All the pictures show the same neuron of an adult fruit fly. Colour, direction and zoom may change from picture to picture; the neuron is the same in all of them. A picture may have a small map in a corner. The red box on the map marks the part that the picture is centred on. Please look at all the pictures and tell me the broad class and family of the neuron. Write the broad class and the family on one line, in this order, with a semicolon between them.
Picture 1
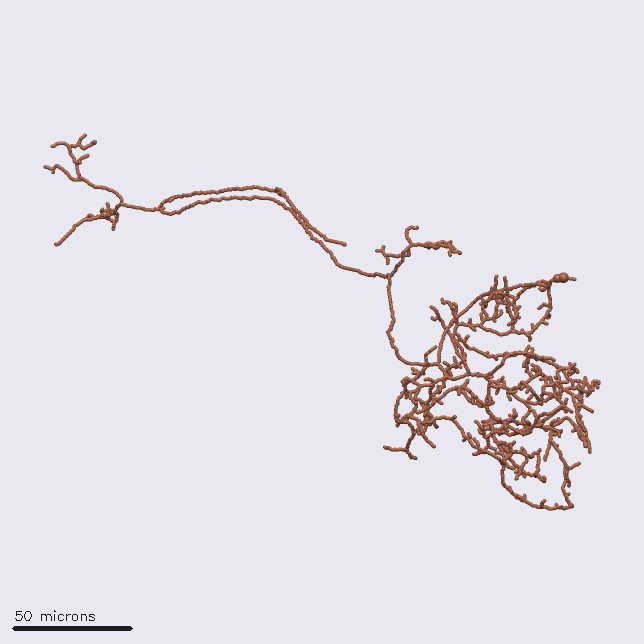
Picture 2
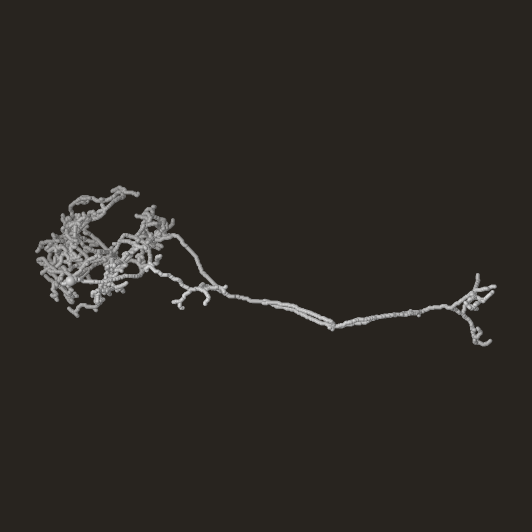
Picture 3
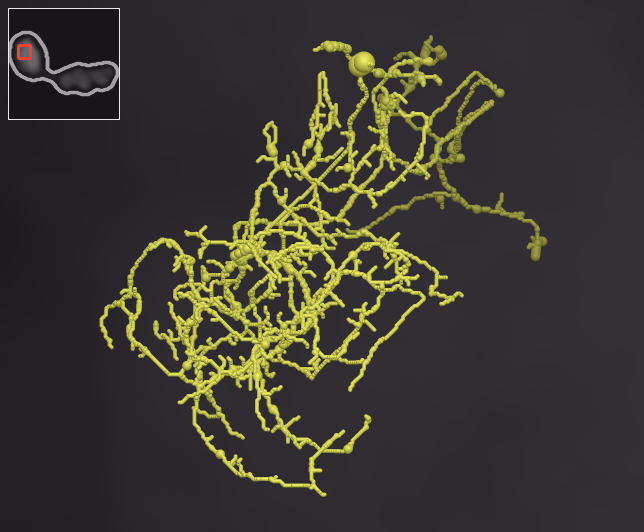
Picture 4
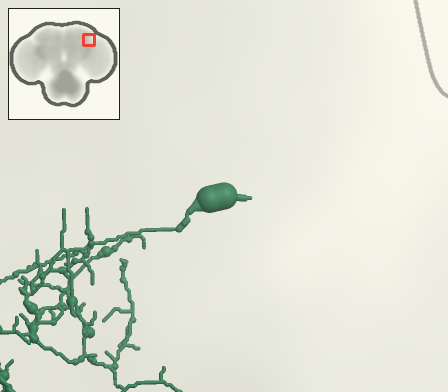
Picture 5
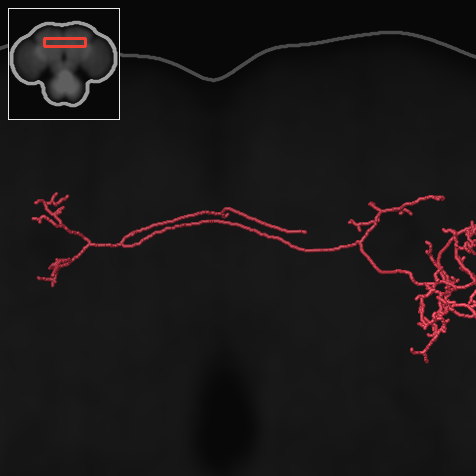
central-brain intrinsic neuron; hemilineage LHl2_ventral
